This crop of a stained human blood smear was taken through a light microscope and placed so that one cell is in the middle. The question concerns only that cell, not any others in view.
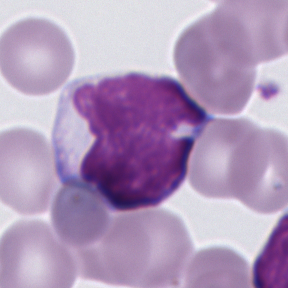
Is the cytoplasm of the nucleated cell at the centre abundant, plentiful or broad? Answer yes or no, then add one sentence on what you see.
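No. The nucleus fills most of the cell.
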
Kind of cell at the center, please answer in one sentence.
The cell centered in this field of view is a large granular lymphocyte.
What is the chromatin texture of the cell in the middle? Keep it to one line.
Its chromatin is finely dispersed rather than coarsely clumped.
